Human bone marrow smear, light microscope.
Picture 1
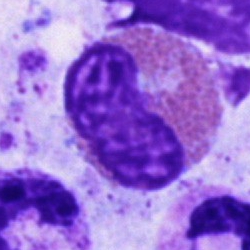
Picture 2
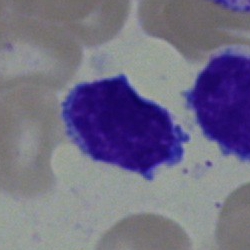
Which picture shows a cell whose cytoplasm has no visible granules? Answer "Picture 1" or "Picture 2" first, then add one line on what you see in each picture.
Picture 2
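What picture 1 shows: Granules densely fill the visible cytoplasm.
What picture 2 shows: No granules are seen in the cell.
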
